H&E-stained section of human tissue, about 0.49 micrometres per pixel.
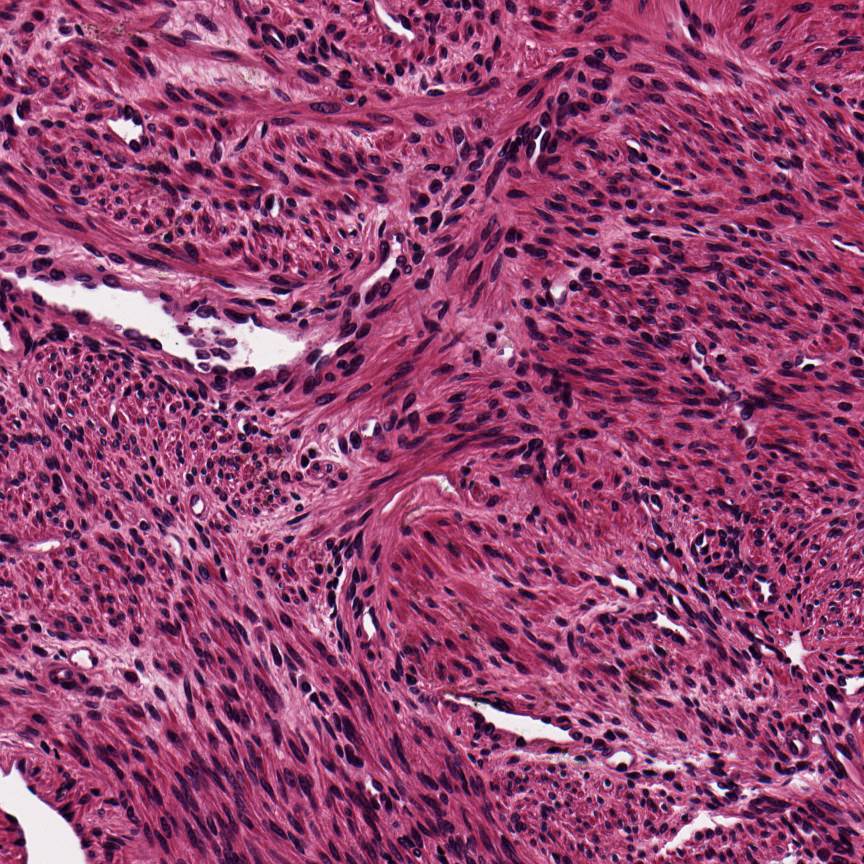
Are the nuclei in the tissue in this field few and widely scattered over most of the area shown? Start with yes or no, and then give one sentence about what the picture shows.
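No. Nuclei are densely packed, with little loose stroma between the cells.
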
